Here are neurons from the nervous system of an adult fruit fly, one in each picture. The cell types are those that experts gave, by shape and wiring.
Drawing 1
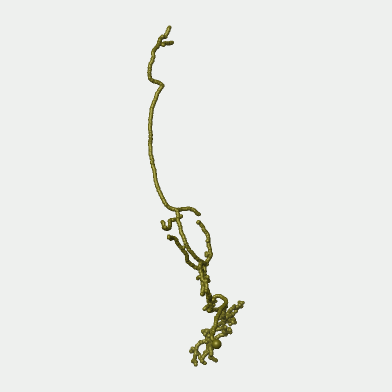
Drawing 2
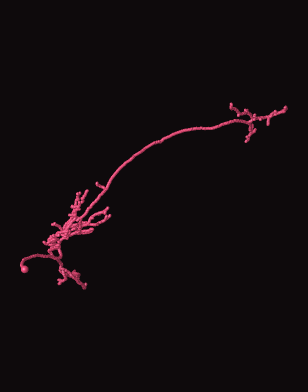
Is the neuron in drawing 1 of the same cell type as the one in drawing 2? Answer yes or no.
yes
